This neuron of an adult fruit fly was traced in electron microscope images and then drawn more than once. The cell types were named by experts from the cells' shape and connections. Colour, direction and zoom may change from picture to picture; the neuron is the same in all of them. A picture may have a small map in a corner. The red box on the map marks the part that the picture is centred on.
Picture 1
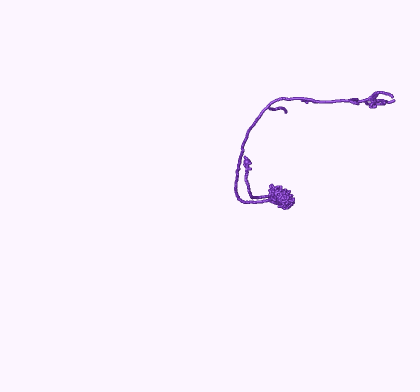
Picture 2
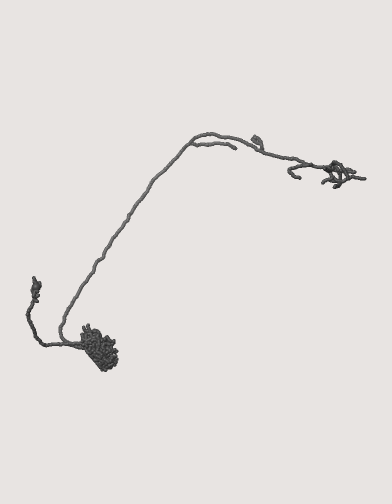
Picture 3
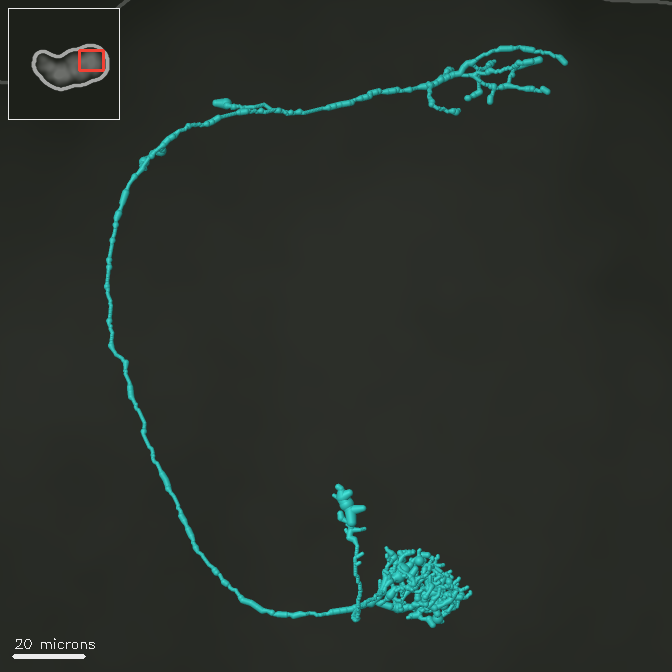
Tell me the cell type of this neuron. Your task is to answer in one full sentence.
By cell type, this neuron is classified as DL2v_adPN.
